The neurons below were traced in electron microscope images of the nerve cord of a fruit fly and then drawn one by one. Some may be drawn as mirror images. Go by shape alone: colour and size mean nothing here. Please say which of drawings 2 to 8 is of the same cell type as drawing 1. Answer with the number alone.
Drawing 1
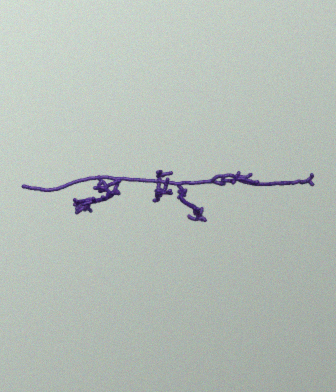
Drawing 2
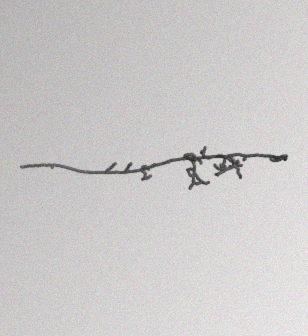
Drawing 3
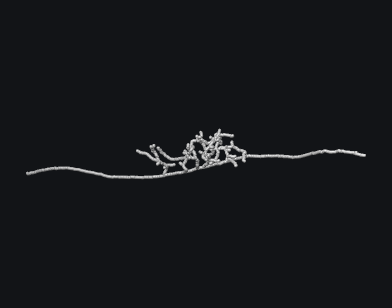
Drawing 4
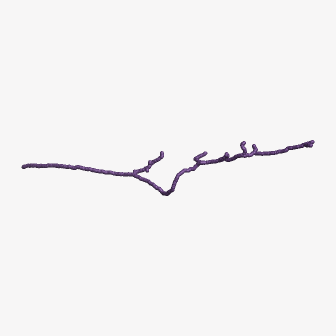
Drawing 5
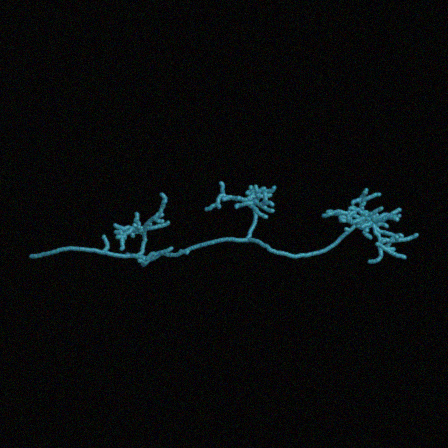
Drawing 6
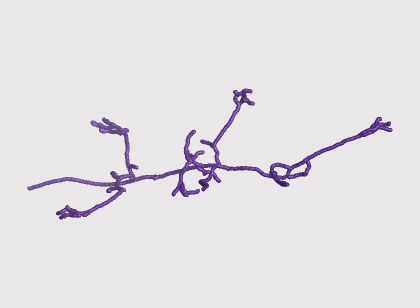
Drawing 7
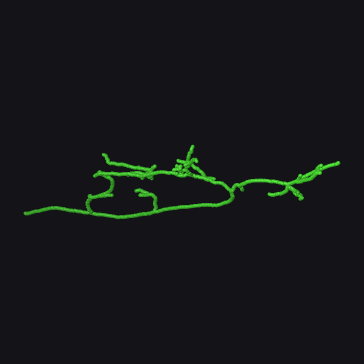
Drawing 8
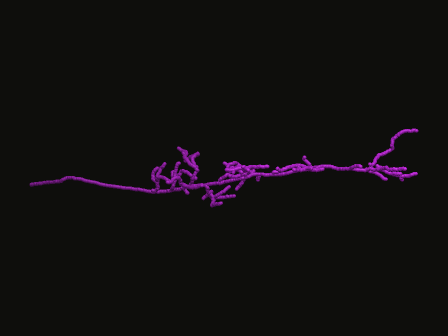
6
